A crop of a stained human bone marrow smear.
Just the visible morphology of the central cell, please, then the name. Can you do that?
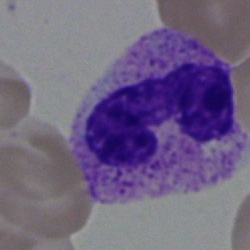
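Take your time with the outline: it is irregular, roughly rounded, with some angular corners. The chromatin is dark purple and coarsely clumped. There is abundant cytoplasm, pale lilac, with many small purple granules scattered all through it. What you are looking at is a band neutrophil.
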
